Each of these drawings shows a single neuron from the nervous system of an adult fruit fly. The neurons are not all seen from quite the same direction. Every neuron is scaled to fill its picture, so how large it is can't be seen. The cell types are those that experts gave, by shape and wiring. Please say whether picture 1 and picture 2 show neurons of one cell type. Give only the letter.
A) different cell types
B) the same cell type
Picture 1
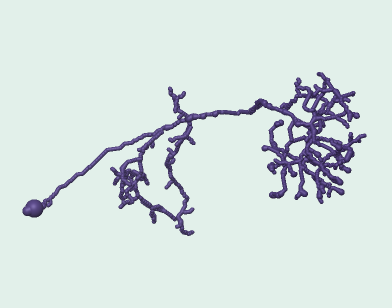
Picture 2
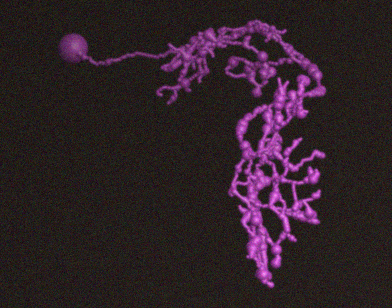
A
